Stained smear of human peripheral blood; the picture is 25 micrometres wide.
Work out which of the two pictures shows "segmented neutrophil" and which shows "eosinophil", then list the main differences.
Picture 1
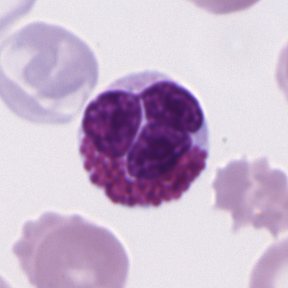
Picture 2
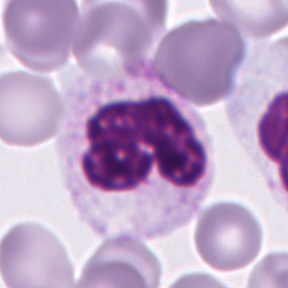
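Picture 1 shows an eosinophil; picture 2 shows a segmented neutrophil. The granules differ most clearly: those of the eosinophil are coarse, round and reddish-purple, packed most densely in the lower half of the cell, whereas those of the segmented neutrophil are many, fine and pinkish-violet.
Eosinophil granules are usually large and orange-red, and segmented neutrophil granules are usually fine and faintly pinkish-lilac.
The eosinophil nucleus is divided into three lobes lying mainly in the upper part of the cell, while the neutrophil nucleus has two broad lobes joined across the top, with a notch opening downward between them. In the neutrophil the chromatin is dark purple and coarsely clumped, and the outline is roughly round without surface projections. The eosinophil is about 12 micrometres across; the neutrophil nucleus is about 11 by 9 micrometres.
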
